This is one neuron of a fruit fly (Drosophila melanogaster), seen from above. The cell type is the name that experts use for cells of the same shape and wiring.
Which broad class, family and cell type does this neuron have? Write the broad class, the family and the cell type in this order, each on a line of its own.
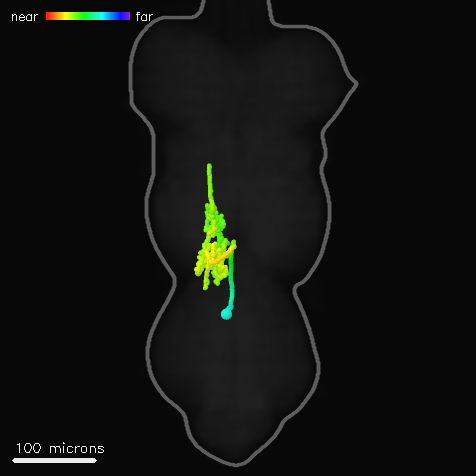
nerve-cord intrinsic neuron
hemilineage 02A
IN02A032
